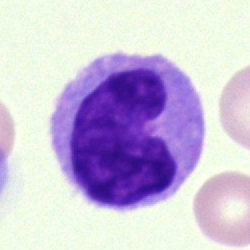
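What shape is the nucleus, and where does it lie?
Kidney-shaped, with a deep notch on its right side; it fills most of the cell and sits toward the left.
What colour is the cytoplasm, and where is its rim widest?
Pale lilac-blue, widest on the right, in the notch of the nucleus.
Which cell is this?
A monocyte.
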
